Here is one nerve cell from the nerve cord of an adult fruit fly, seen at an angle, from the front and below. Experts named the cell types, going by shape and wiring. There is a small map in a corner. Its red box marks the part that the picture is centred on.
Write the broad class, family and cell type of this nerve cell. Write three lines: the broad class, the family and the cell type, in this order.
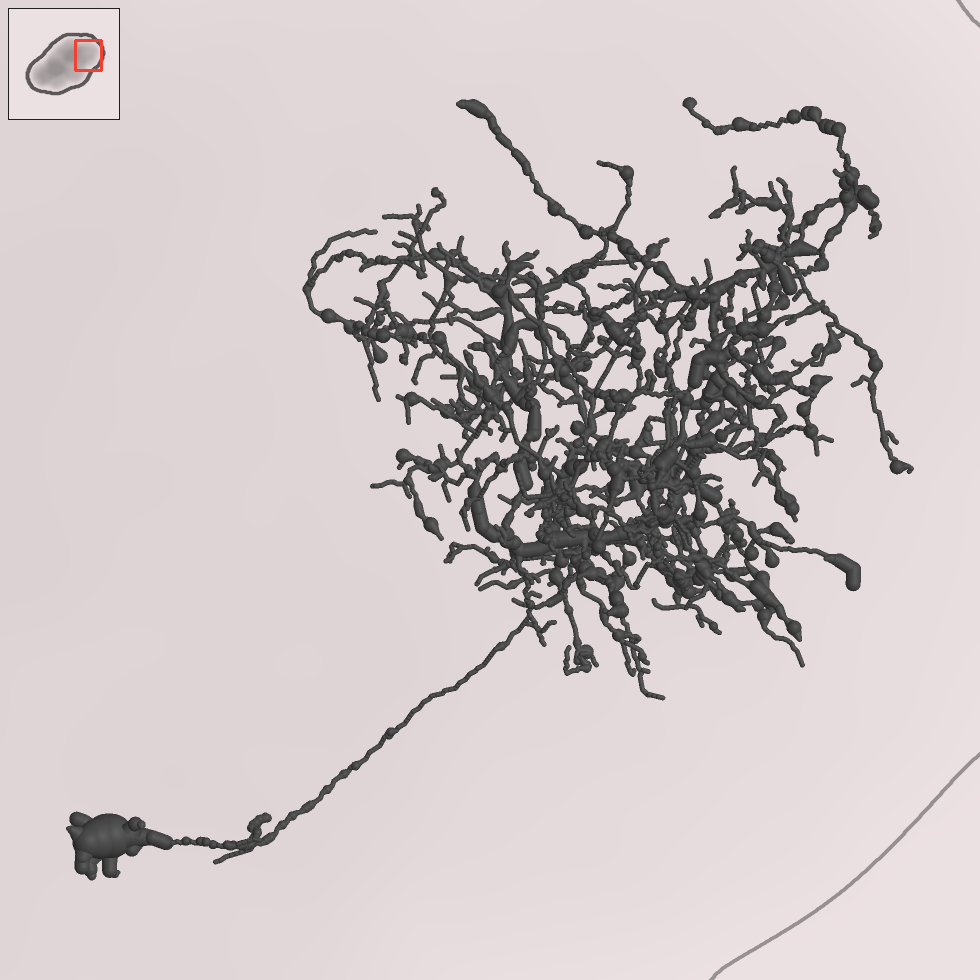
nerve-cord intrinsic neuron
hemilineage 04B
IN04B014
